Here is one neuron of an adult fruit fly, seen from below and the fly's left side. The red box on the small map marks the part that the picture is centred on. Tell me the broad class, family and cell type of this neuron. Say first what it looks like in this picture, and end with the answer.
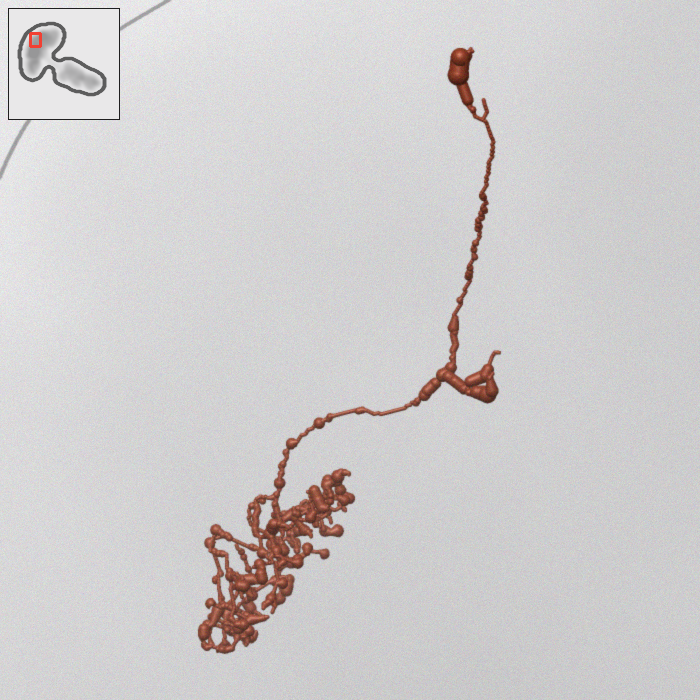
It lies in the brain. In this view it is taller than it is wide. It is a central-brain intrinsic neuron. Its family is hemilineage EBa1. The cell type is ER3d_d.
